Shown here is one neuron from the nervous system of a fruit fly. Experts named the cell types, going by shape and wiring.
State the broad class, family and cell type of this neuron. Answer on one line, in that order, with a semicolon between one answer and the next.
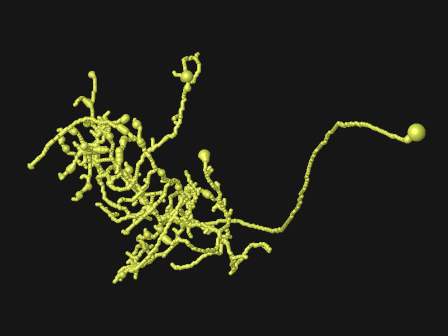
nerve-cord intrinsic neuron; hemilineage 12B; IN12B056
